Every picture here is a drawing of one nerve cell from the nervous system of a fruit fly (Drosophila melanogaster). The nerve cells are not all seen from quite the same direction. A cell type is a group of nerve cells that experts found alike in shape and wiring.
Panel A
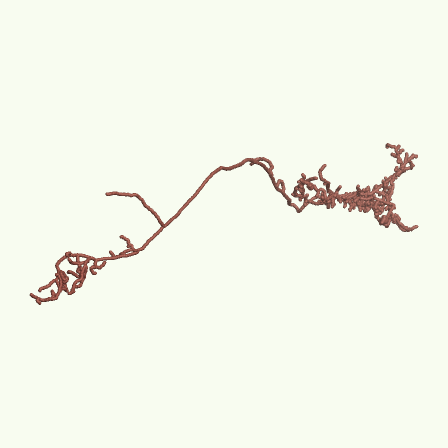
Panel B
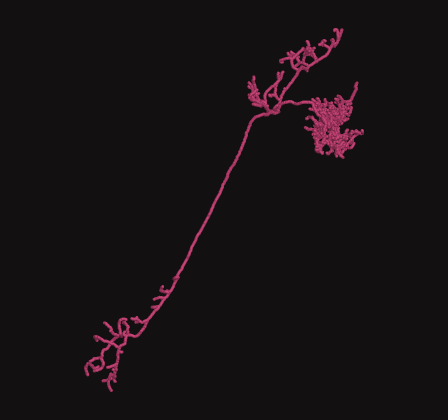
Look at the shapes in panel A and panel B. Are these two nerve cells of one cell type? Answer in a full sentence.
They are of different cell types.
